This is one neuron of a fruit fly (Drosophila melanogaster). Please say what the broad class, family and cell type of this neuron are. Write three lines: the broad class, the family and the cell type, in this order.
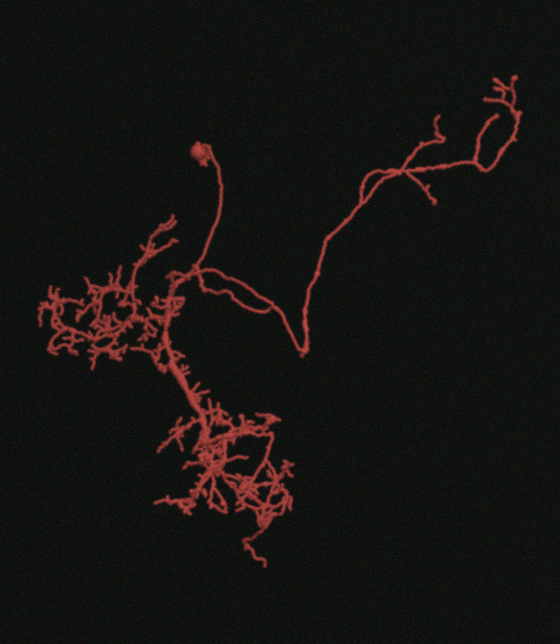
central-brain intrinsic neuron
hemilineage SMPad2
VES202m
